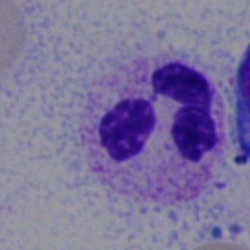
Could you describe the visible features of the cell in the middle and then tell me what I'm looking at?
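The outline here looks roughly round. Inside, I count three lobes to the nucleus. The left one seems joined to the upper one by a narrow strand. The chromatin is dense, dark purple and clumped. This is a segmented neutrophil.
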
